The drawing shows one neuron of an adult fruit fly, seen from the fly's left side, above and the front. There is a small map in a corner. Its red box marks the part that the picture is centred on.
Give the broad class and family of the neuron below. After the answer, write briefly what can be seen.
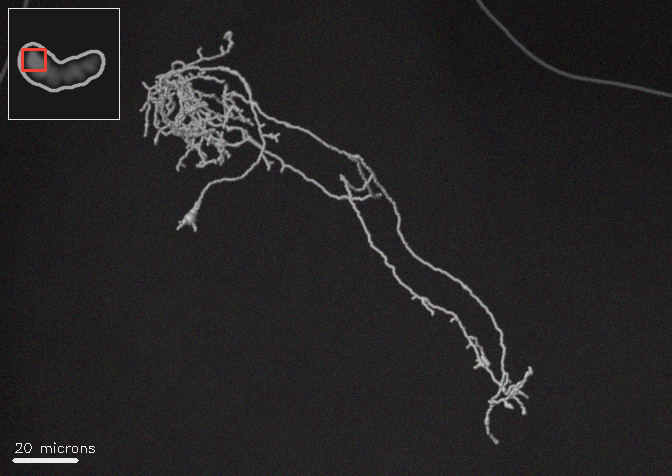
This is a central-brain intrinsic neuron. Its family is hemilineage SMPad1. The cell body can be seen on the left of the picture. From top to bottom in the picture it spans about 130 microns. The picture shows dozens of branch ends.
